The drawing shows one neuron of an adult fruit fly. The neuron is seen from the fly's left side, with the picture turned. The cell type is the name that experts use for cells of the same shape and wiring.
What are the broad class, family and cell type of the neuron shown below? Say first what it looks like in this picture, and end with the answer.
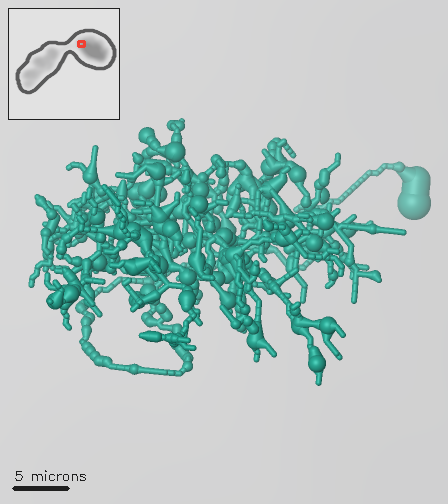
The cell body can be seen on the right of the picture. By the scale bar it is about 35 microns wide in this view. Dozens of branch ends can be seen. This is an optic-lobe intrinsic neuron. The family is Pm. The cell type is Pm1.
